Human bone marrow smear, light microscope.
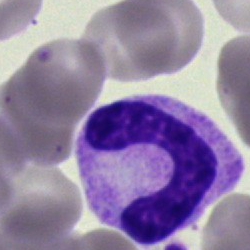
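Band neutrophil, the cell in the middle of this stained human bone marrow smear. Its nucleus is one continuous band, curved into a horseshoe whose open side faces left, and is not split into separate lobes. The chromatin is dense, dark purple and clumped. Fine lilac granules are scattered through the cytoplasm.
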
